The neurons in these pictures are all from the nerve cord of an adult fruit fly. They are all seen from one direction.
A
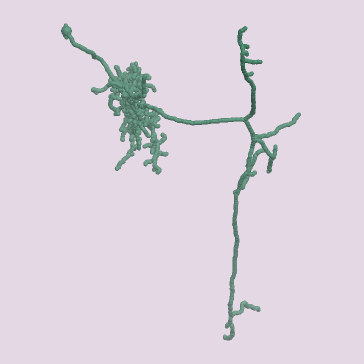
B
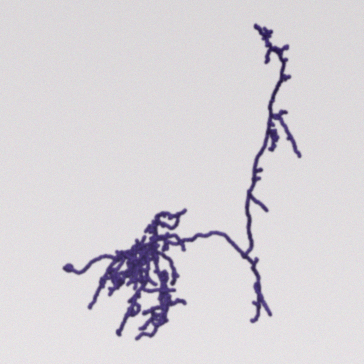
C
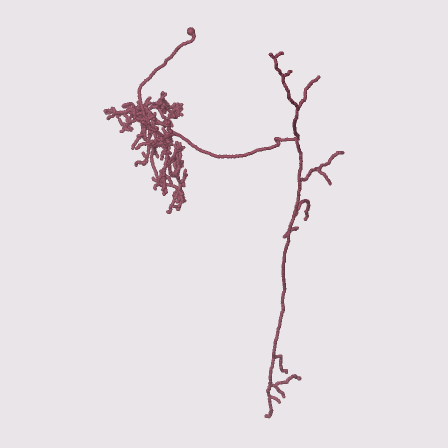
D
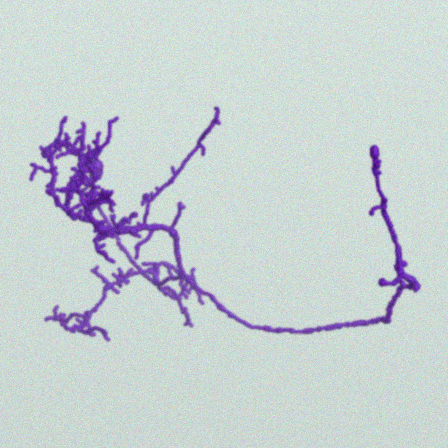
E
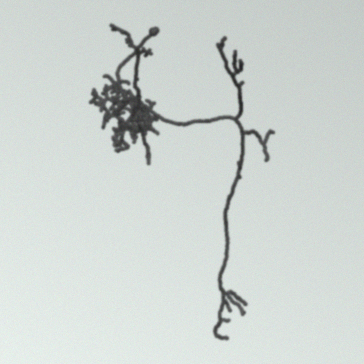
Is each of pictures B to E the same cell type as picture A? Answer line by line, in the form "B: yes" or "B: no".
B: no
C: yes
D: no
E: yes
